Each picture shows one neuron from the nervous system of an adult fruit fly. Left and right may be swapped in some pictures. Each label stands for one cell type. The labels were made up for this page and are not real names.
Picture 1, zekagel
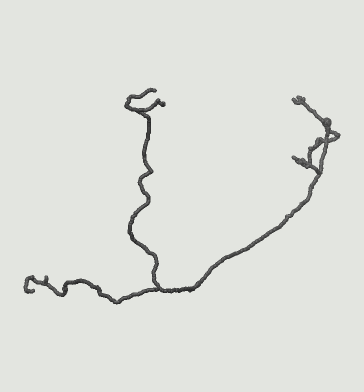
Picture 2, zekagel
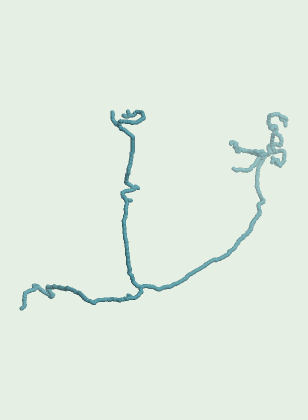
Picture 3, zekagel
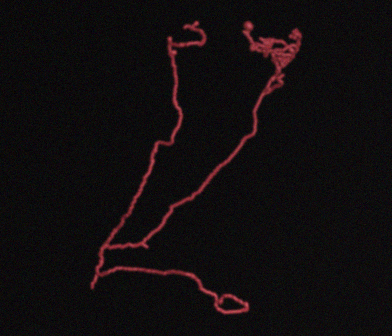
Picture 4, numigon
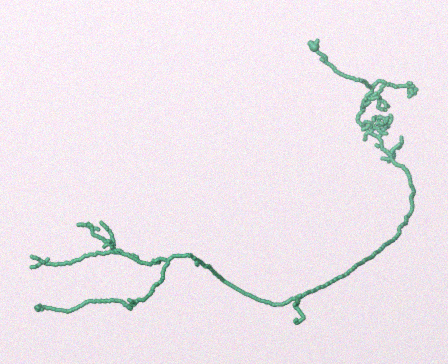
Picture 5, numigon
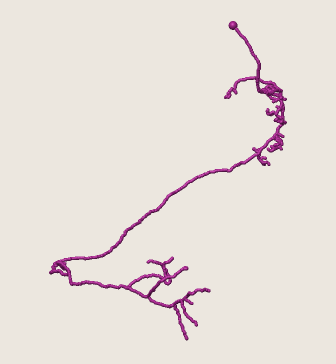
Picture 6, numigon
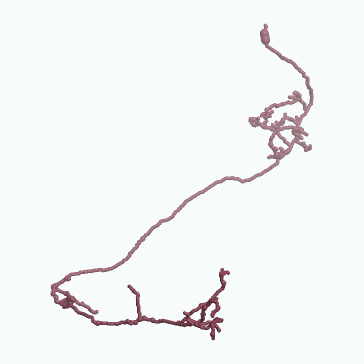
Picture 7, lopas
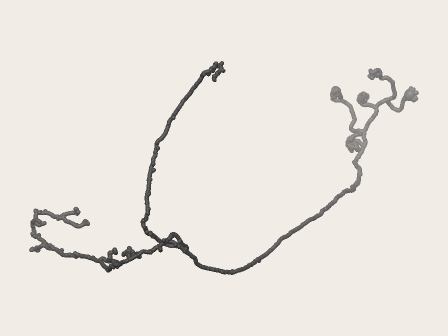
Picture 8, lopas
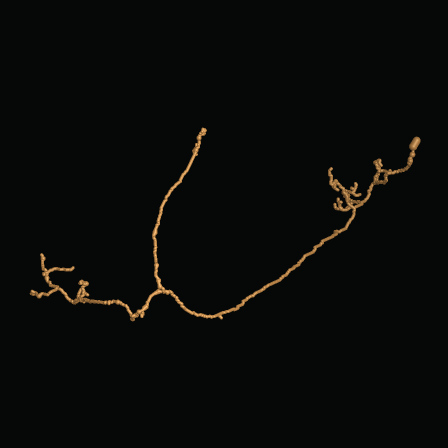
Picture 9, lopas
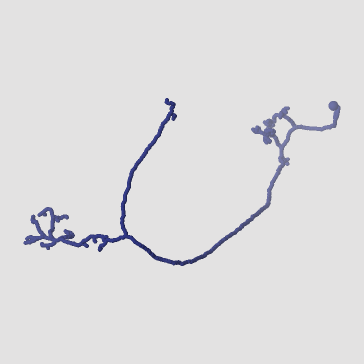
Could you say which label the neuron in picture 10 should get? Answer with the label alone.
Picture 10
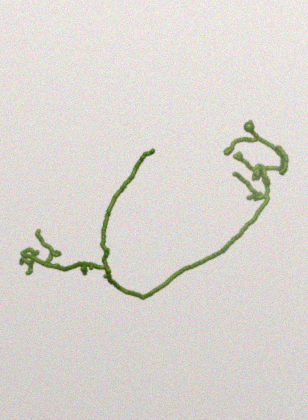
lopas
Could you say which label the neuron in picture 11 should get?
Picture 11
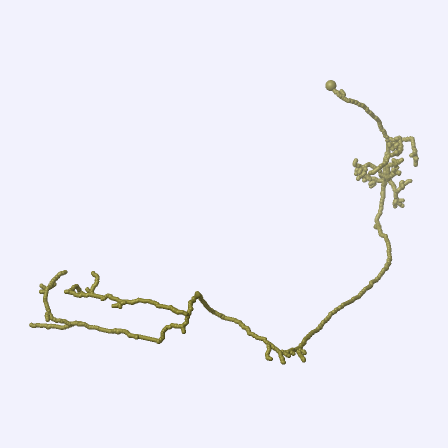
numigon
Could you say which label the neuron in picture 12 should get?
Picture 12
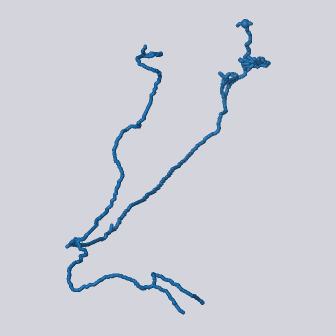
zekagel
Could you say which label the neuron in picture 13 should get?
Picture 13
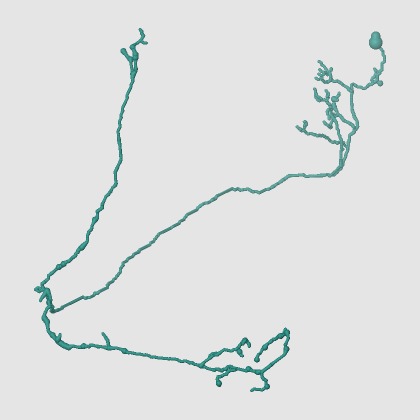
lopas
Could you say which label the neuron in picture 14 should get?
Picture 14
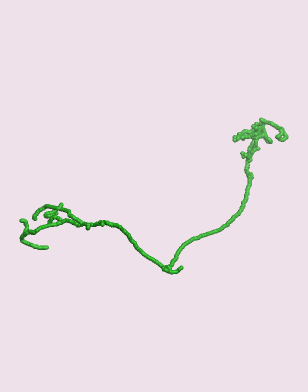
numigon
